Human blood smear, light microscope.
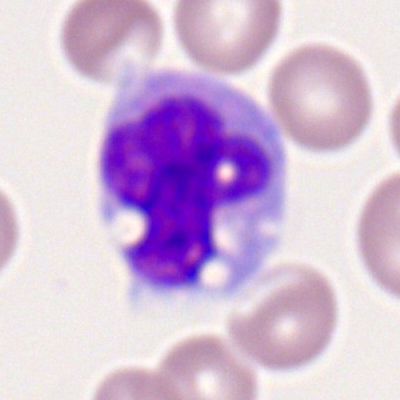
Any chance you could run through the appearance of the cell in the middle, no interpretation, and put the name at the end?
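Features seen: irregular nucleus, folded into lobes. Chromatin deep purple, unevenly mottled. Cytoplasm pale grey-blue. Several small, round, clear vacuoles present. Name: monocyte.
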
